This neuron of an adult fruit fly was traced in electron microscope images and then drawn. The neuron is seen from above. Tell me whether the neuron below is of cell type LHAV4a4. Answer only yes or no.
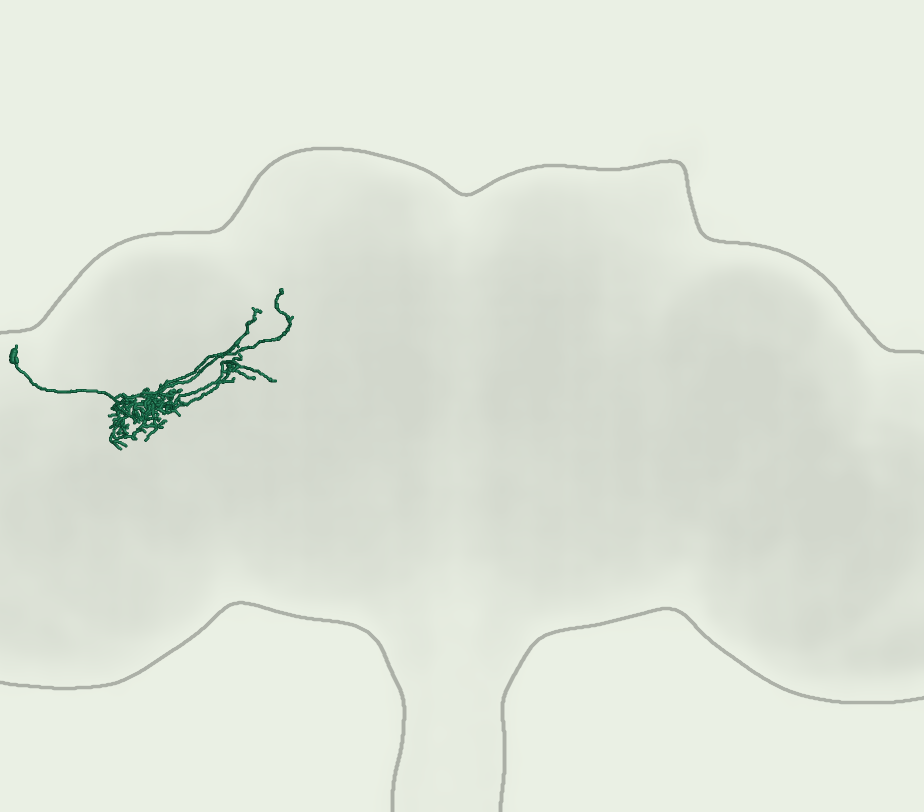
no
